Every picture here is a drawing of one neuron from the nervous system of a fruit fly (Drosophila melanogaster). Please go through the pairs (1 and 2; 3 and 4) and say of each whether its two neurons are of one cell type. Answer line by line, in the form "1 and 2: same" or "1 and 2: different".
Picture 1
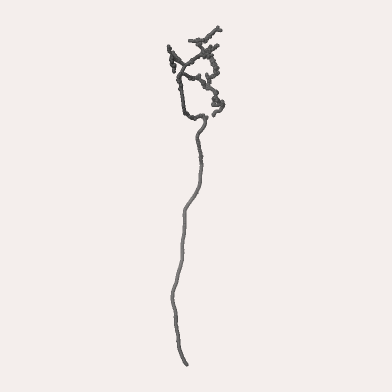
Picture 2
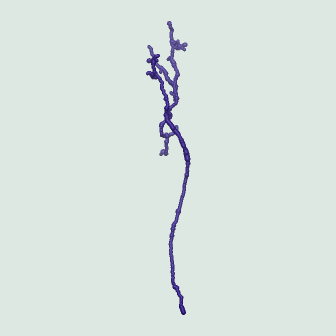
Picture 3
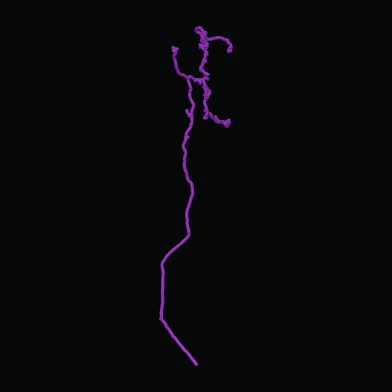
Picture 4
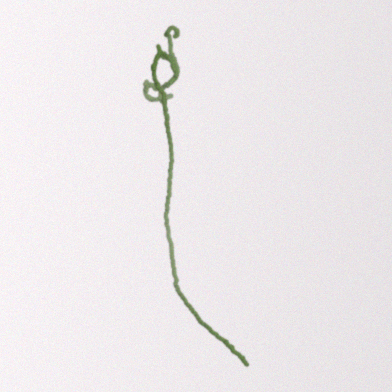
1 and 2: same
3 and 4: different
